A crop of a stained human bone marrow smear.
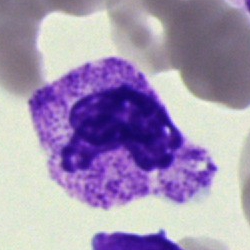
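Segmented neutrophil, the cell in the middle of this stained human bone marrow smear. Its outline is irregular and angular rather than round. The nucleus is a curved band bent into a horseshoe that opens toward the bottom, with dark, condensed chromatin and no visible nucleoli.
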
